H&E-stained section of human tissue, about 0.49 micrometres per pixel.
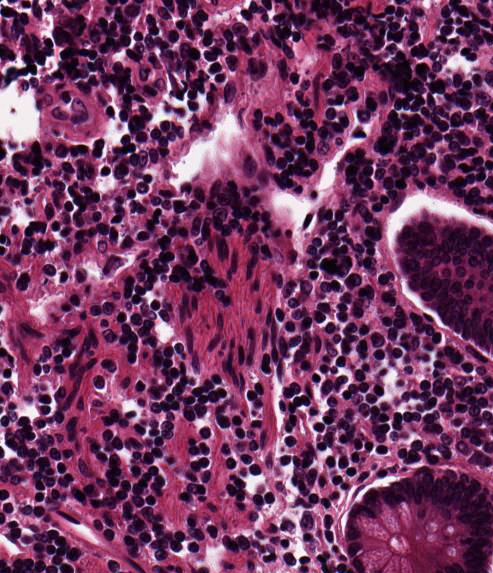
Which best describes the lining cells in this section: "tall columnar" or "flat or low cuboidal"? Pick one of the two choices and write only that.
Tall columnar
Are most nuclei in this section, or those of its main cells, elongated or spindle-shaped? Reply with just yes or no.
No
